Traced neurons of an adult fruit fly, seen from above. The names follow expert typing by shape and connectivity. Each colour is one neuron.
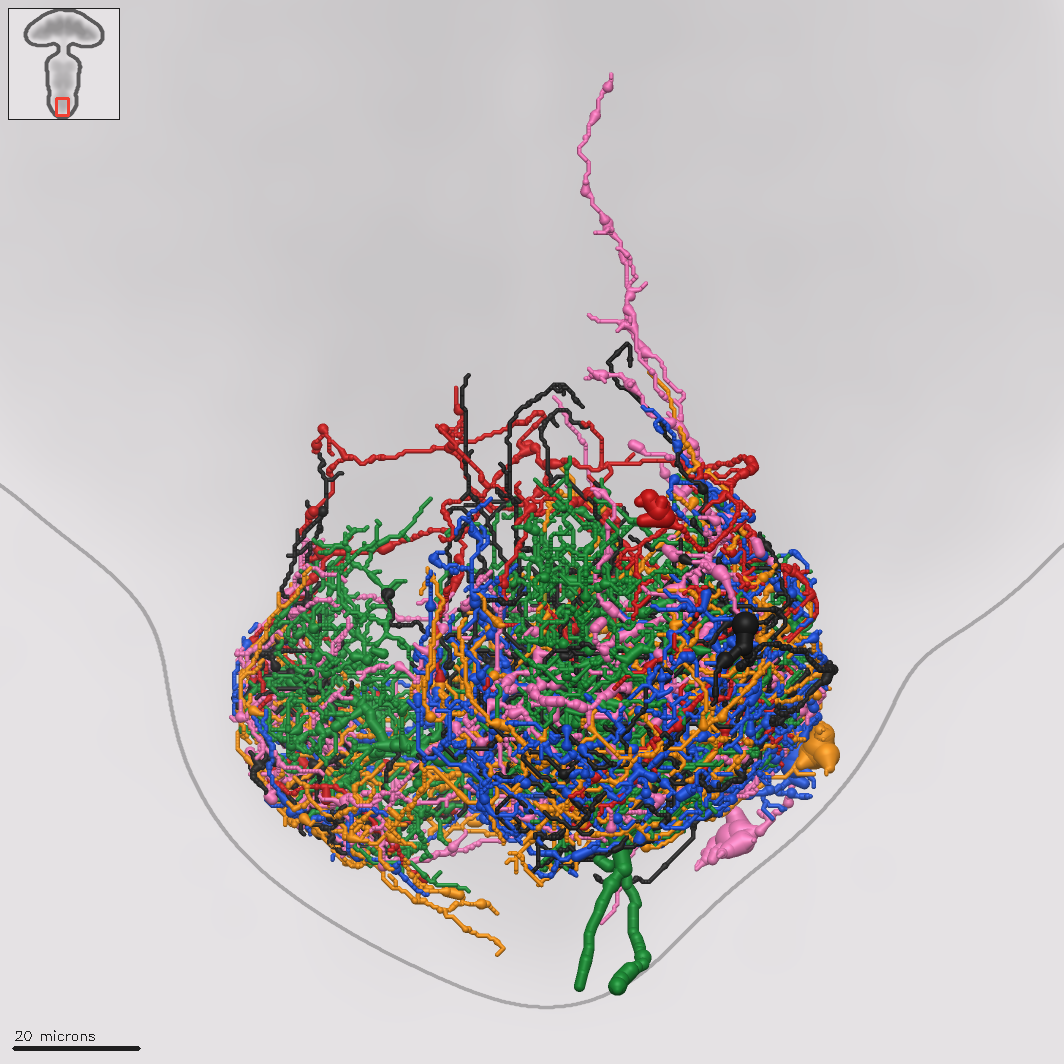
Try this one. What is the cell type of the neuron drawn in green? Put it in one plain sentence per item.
The cell type is MNad66.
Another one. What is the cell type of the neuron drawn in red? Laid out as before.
The cell type is INXXX263.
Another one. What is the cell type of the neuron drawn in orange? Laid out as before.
The cell type is INXXX209.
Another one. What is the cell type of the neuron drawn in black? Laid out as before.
The cell type is INXXX293.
